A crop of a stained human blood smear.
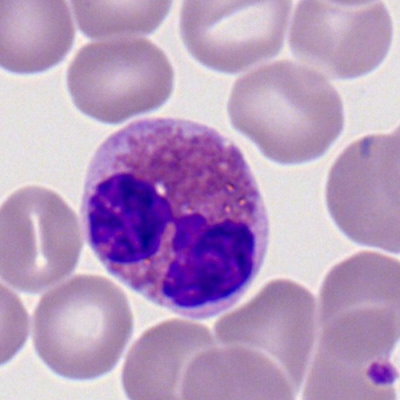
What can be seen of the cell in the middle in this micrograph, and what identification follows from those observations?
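The nuclear lobes lie on the left side and at the lower right of the cell, and their chromatin is dark purple and coarsely clumped. Coarse pinkish-orange granules pack the cytoplasm, whose largest area lies in the upper part of the cell, above the nucleus. The cell is an eosinophil.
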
